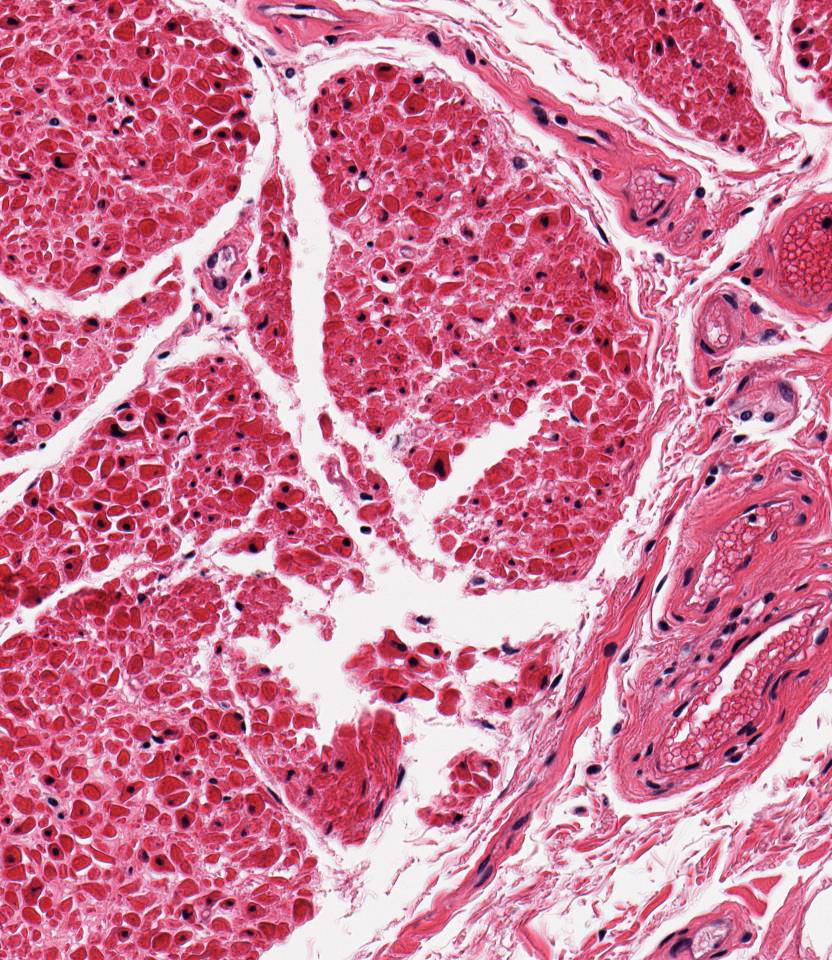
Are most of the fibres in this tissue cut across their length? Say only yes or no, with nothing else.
Yes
